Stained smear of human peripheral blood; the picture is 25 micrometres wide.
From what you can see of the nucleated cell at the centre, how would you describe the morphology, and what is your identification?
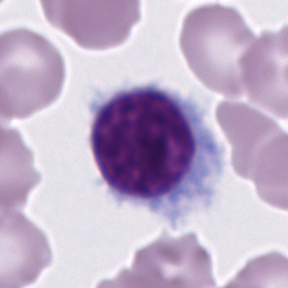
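The edge of this cell is frayed into many fine hair-like projections. A nucleus, round in outline and about 9 micrometres across, sits off-centre toward the upper left. The pale blue cytoplasm forms a narrow rim that is widest on the right side of the nucleus. The cell shown is a hairy cell.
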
